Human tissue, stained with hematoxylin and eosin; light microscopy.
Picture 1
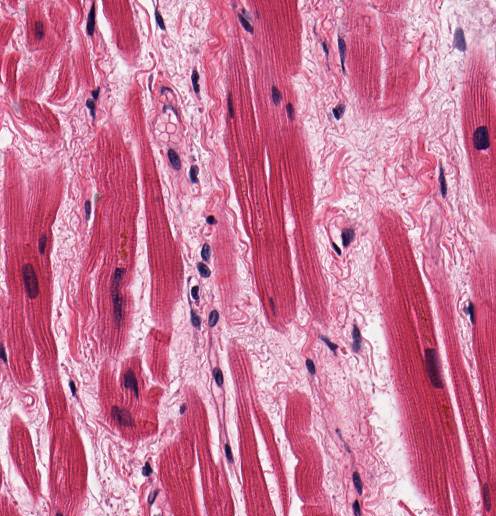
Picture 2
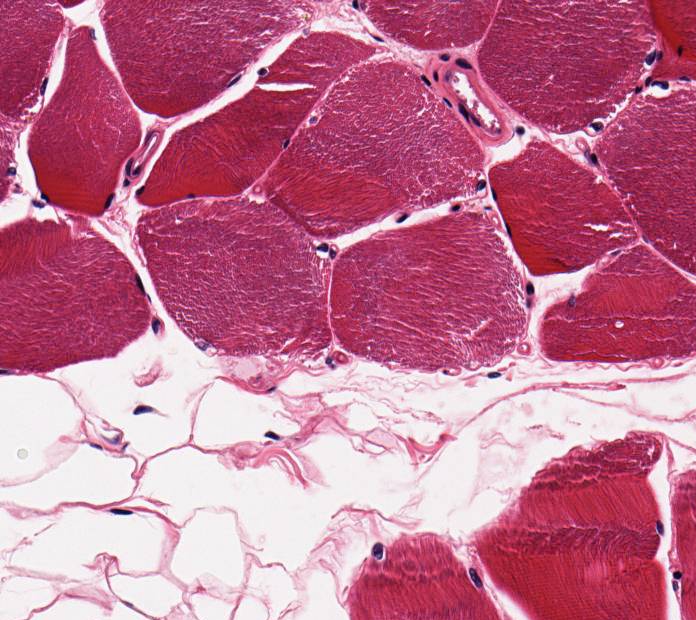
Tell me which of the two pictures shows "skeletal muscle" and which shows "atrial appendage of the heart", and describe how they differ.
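So: picture 1 shows atrial appendage of the heart, picture 2 skeletal muscle. The first thing I notice is the plane of section: in picture 1 elongated eosinophilic fibres run mostly from top to bottom, slightly oblique, while in picture 2 the fibres are cut across as angular polygonal profiles. Along the length of the fibres in picture 1 I can make out fine cross-striations. Some of them branch and taper instead of running as uniform parallel cylinders.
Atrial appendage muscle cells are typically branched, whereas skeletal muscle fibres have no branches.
Small golden-brown pigment granules sit within some fibres, for instance one at left centre. In picture 2 the flattened dark nuclei lie at the fibre edges, not in their centres.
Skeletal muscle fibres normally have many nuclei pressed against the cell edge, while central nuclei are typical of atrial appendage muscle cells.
Small blood vessels lie in thin connective tissue between fibres in the upper part, and at lower left thin wavy pink strands surround large empty spaces.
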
